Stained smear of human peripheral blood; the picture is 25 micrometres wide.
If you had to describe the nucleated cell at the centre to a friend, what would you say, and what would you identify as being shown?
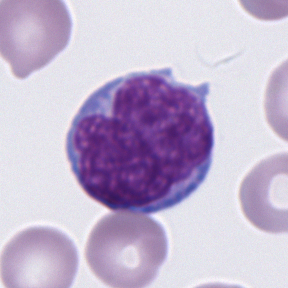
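Let me start with the outline: roughly round, and the cell is about 13 micrometres across. Along its upper edge, though, small pointed projections stick out. The nucleus measures about 12 by 10 micrometres and fills about 80% of the cell's area. Its chromatin is coarse and clumped, giving the nucleus a mottled look. Scanning the cytoplasm, I find no granules. This one is a myeloblast.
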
